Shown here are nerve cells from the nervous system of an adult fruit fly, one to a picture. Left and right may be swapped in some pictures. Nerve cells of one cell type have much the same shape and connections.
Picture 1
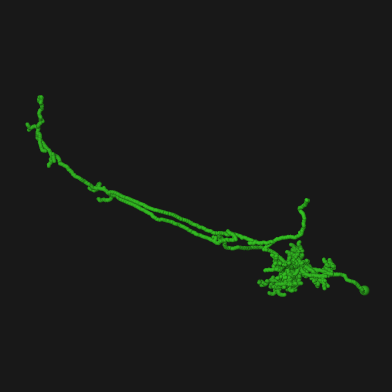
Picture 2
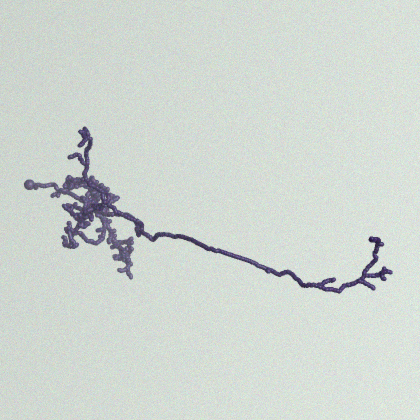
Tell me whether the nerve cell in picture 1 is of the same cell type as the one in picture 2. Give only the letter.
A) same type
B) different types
B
